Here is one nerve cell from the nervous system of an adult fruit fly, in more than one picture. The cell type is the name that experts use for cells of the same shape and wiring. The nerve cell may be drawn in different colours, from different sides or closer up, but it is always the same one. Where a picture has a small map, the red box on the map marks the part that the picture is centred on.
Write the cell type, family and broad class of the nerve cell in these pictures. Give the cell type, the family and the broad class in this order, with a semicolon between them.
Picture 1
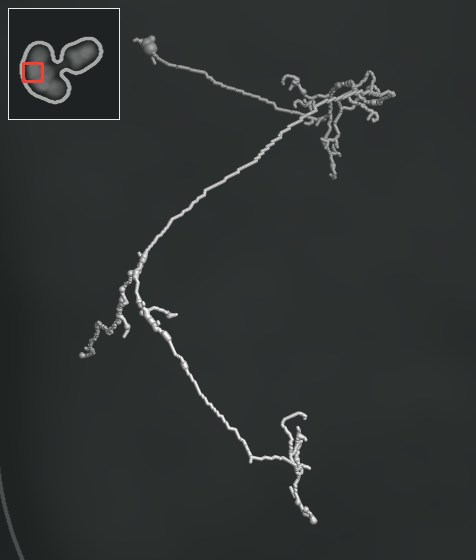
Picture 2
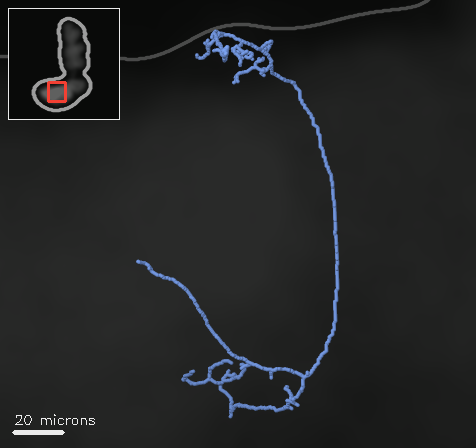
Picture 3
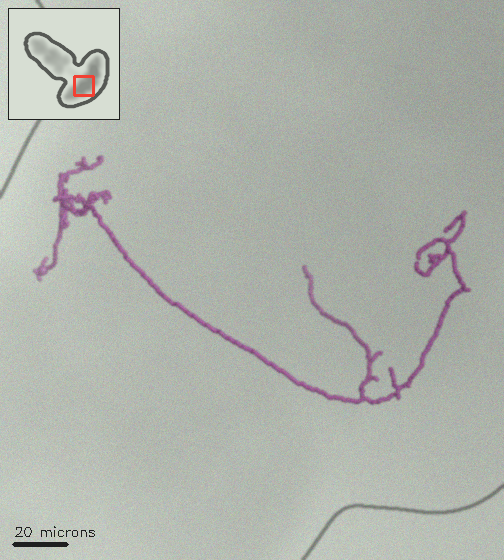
KCa'b'-m; class Kenyon Cell; central-brain intrinsic neuron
